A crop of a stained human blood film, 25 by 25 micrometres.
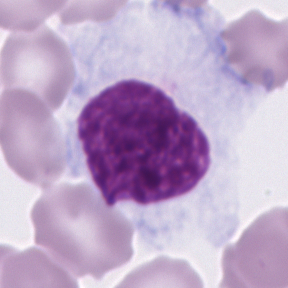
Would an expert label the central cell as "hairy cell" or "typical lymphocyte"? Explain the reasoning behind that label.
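This is a hairy cell. Its cytoplasm is abundant, covering a much larger area than the nucleus.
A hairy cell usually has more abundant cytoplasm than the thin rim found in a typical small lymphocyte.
The cytoplasm is very pale grey-blue, deepening to blue toward its outer edges, and shows no distinct granules. The nucleus lies toward the lower left, with more cytoplasm above and to the right.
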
